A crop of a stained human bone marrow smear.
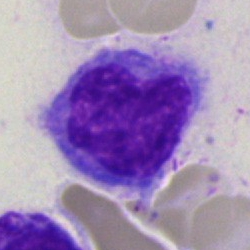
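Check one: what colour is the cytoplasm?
Blue.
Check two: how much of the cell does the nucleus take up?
Most of it, and its upper edge has a shallow notch.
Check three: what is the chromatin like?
Dark purple, with uneven lighter patches.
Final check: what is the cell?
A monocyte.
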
